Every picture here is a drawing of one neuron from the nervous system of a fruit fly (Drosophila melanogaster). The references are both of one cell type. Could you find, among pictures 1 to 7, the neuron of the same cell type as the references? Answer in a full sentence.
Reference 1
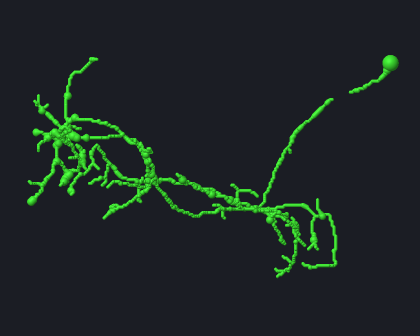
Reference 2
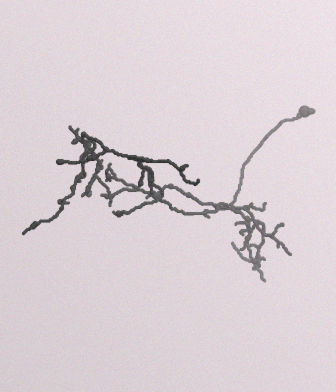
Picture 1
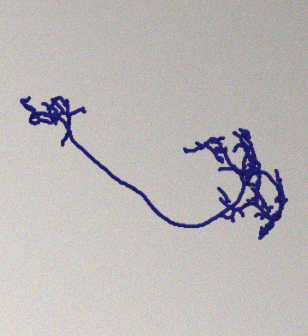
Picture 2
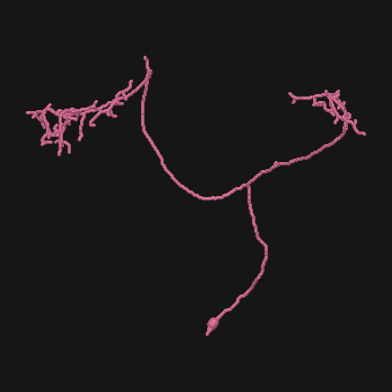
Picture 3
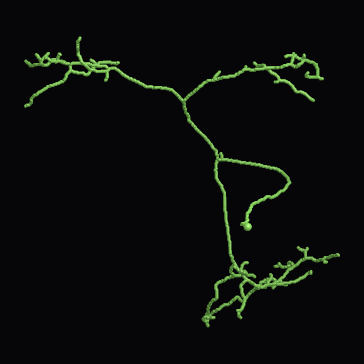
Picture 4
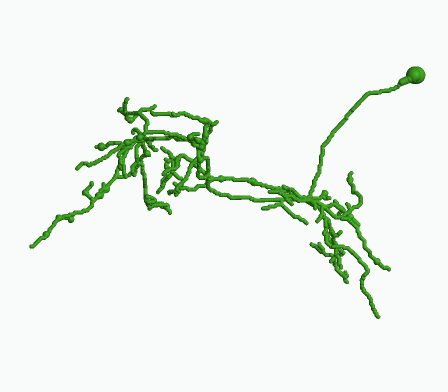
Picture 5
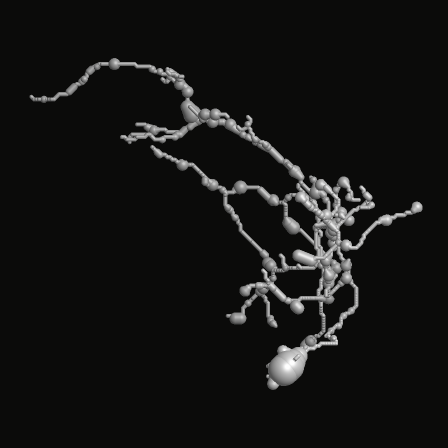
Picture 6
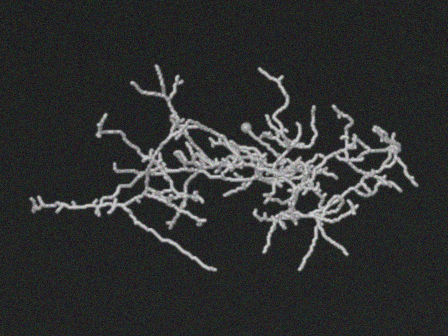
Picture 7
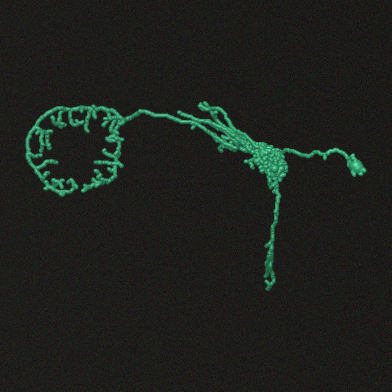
The neuron in picture 4 is of the same cell type.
